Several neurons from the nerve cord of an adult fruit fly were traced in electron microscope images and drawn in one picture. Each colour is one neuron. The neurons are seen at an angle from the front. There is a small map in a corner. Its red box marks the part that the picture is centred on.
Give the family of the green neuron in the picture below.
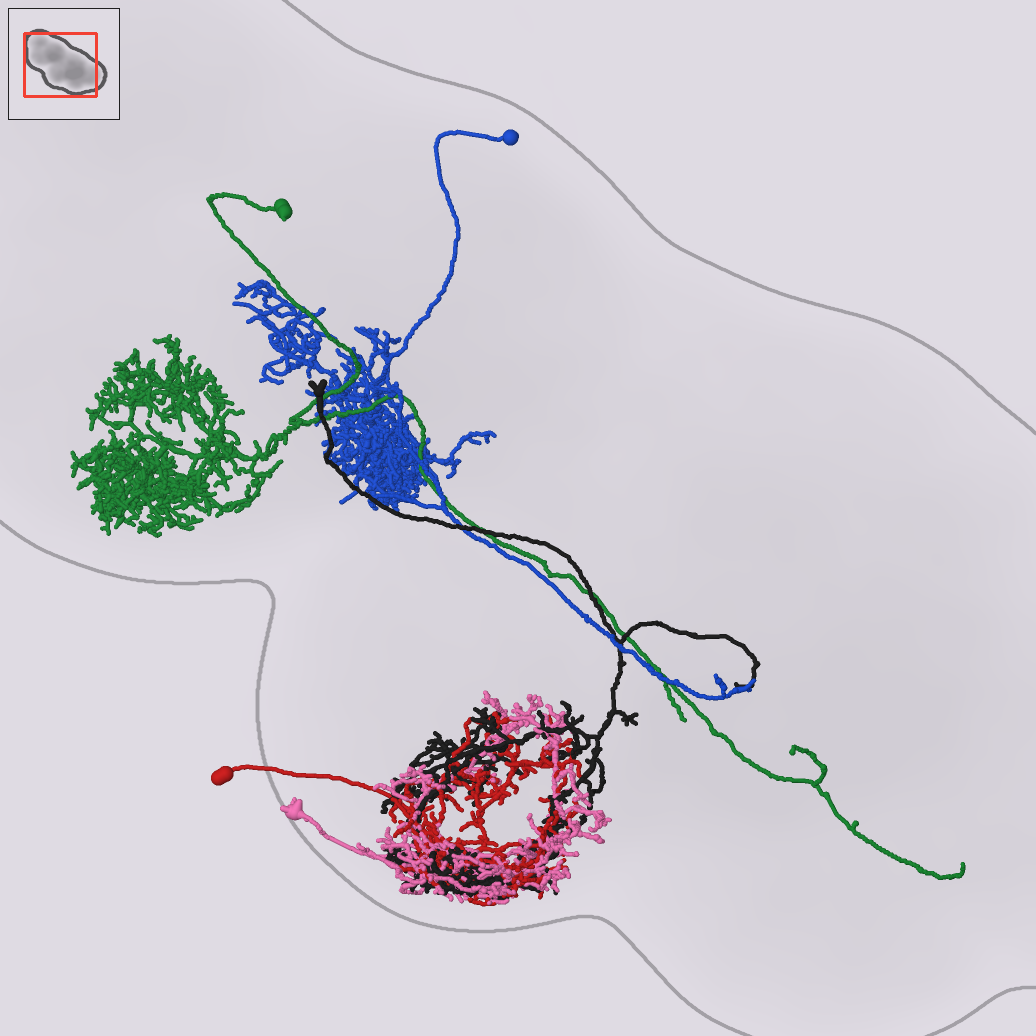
hemilineage 23B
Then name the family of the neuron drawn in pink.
hemilineage 01B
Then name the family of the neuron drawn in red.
hemilineage 01B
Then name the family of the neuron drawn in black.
hemilineage 23B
